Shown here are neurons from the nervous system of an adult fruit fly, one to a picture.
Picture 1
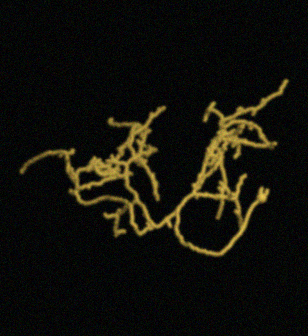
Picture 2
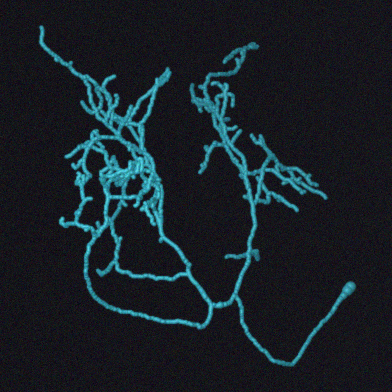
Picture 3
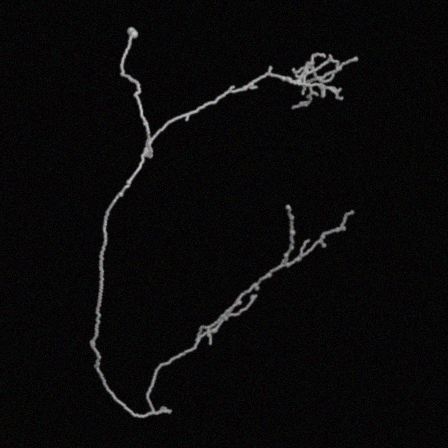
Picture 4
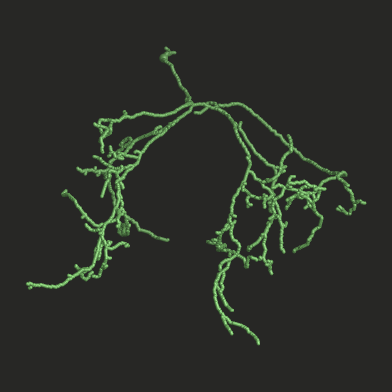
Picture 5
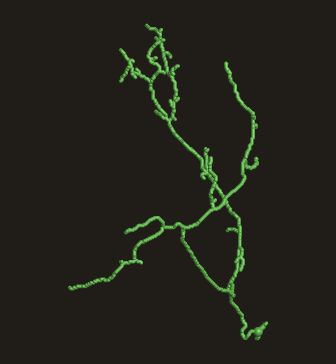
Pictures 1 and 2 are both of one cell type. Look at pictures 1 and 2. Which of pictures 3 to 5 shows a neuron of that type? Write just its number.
4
